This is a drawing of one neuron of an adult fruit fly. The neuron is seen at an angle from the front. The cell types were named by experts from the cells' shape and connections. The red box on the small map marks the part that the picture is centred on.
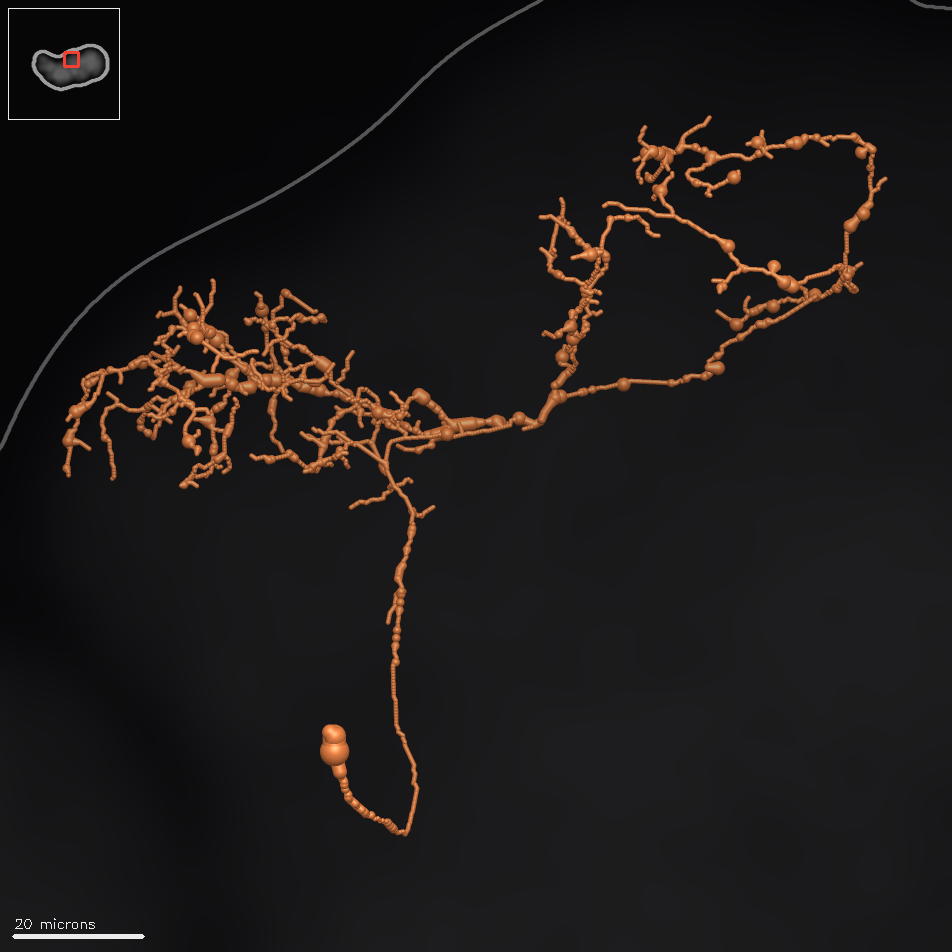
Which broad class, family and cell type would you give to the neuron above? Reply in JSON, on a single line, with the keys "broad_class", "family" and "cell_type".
{"broad_class": "central-brain intrinsic neuron", "family": "hemilineage LHa1", "cell_type": "CB2919"}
